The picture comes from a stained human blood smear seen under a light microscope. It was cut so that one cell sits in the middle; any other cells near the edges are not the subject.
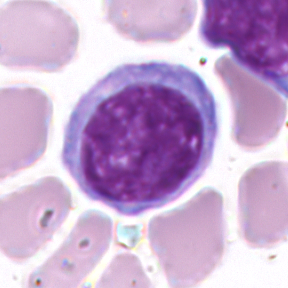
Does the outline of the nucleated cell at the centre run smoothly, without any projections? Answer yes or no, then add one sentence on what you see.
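Yes. The cell outline is round and smooth.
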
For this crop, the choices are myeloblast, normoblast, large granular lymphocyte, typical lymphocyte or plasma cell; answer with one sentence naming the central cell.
This crop has a plasma cell at its centre.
